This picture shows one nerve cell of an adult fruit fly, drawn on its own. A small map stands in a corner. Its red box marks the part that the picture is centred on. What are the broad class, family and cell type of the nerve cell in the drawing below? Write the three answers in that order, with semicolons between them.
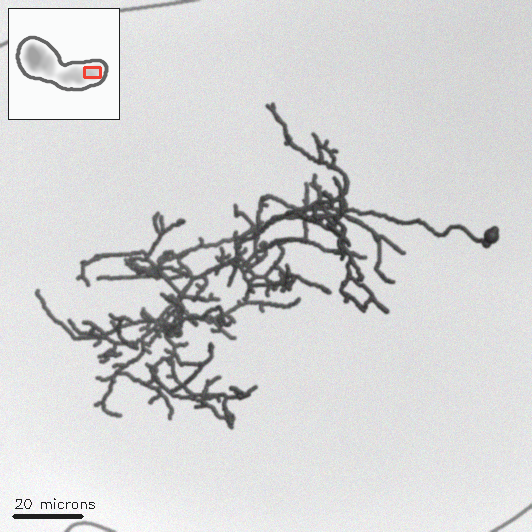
nerve-cord intrinsic neuron; hemilineage 21A; IN21A036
